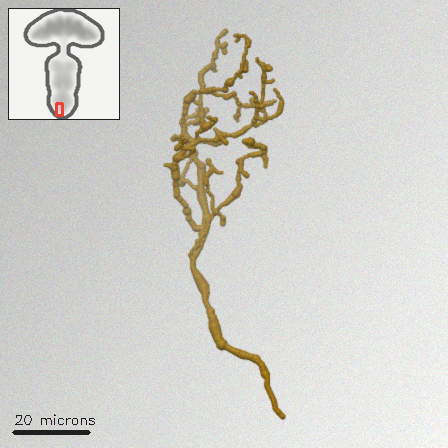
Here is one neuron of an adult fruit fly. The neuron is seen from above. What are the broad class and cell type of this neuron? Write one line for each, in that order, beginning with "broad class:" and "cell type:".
broad class: sensory neuron entering the nerve cord
cell type: SNxx11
